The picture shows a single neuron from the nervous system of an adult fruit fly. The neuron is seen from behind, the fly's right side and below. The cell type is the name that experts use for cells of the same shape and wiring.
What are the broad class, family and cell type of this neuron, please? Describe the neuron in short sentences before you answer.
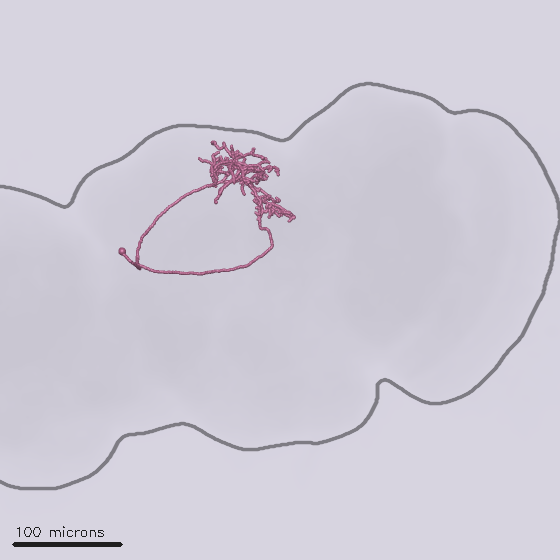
The cell body is on the left of the picture. By the scale bar it is about 160 microns wide in this view. This is a central-brain intrinsic neuron. The family is hemilineage VLPl&p1_posterior. It is of cell type SMP566.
